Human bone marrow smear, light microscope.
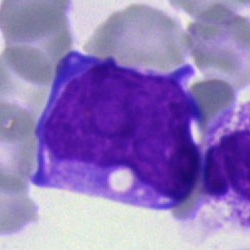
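Blast, the central cell in a stained bone marrow smear. A large nucleus fills most of the cell, with one rounded nucleolus visible near its centre. Deep blue cytoplasm forms its widest rim below the nucleus, where a distinct round clear vacuole lies.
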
